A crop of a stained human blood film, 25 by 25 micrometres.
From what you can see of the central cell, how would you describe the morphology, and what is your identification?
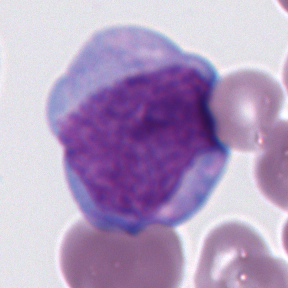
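Cytoplasm distribution comes first: it is widest at the upper left and narrowest at the right, where the nucleus nearly reaches the cell edge. That cytoplasm shows no visible granules and no vacuoles. As for the chromatin, it is finely granular and evenly spread, without coarse dark clumps. The cell is an atypical promyelocyte.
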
